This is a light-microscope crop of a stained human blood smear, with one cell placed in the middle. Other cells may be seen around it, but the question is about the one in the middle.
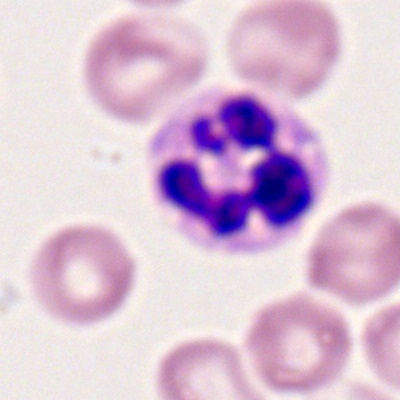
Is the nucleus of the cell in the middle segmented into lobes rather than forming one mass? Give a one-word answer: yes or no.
Yes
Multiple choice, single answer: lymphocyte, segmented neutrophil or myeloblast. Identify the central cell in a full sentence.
Where the crop is centred, there is a segmented neutrophil.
